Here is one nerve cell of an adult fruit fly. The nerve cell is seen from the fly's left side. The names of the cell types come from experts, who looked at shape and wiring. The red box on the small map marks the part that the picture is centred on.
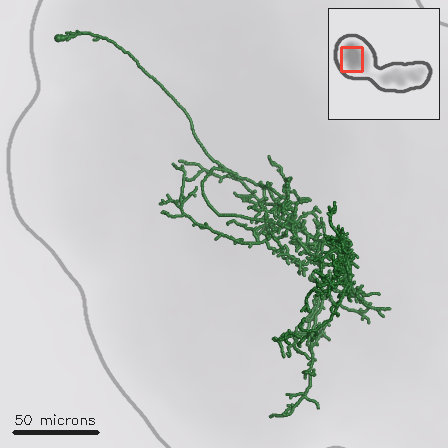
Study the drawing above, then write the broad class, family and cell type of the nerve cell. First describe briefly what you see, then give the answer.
Its cell body lies at the upper left of the picture. From top to bottom in the picture it spans about 250 microns. The picture shows dozens of branch ends. It is a central-brain intrinsic neuron. The family is hemilineage AOTUv1_ventral. It is of cell type PS019.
